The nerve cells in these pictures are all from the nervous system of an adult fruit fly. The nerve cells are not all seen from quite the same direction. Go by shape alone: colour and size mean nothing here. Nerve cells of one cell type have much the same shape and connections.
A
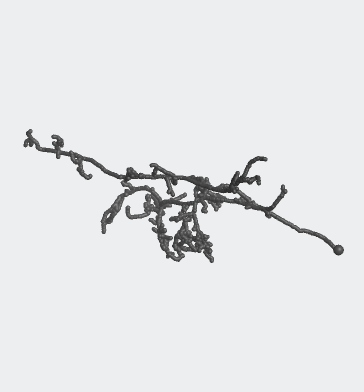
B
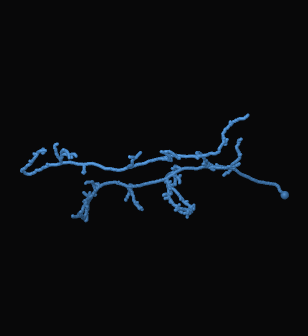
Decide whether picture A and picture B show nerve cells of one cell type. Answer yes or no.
yes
